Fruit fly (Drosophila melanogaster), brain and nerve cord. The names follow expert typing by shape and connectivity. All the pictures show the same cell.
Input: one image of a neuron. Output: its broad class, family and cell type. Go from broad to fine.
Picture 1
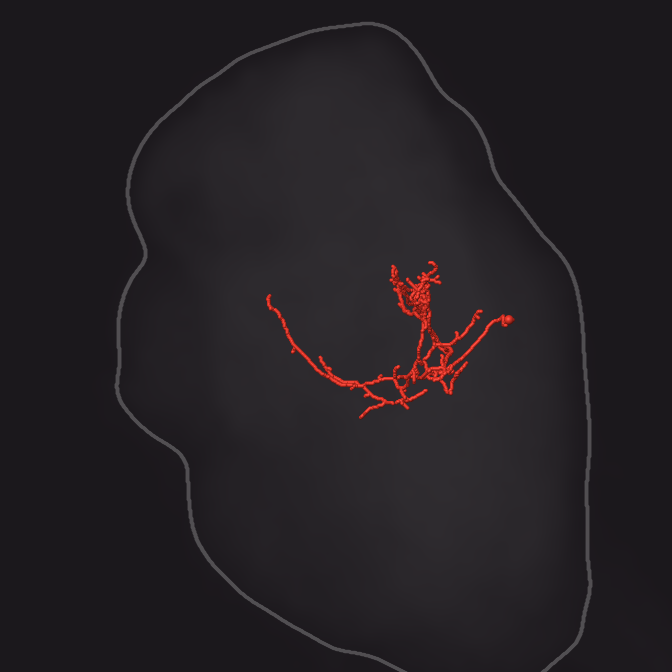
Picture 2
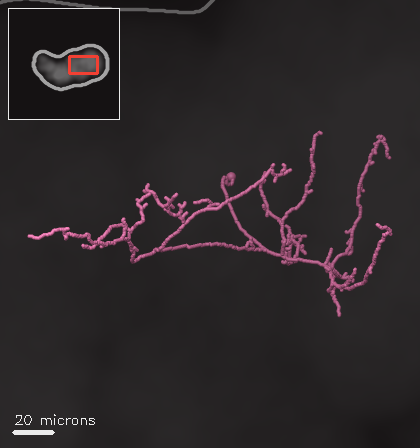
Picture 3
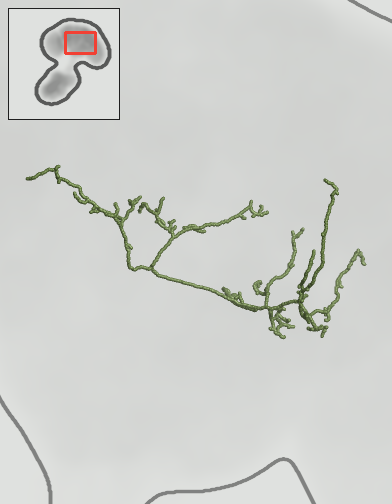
central-brain intrinsic neuron; hemilineage DM6_ventral; PS268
